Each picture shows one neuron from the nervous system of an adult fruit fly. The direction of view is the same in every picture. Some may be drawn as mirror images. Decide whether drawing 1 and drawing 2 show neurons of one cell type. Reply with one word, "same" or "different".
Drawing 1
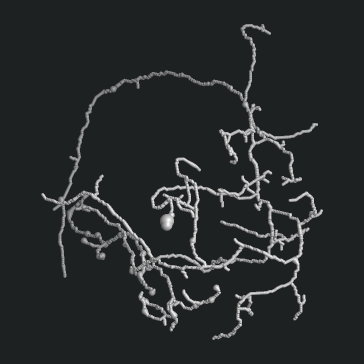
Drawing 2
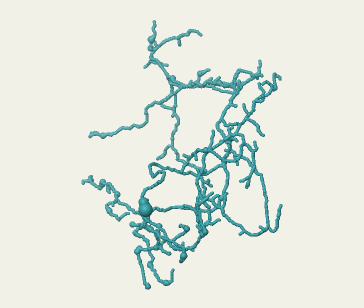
different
